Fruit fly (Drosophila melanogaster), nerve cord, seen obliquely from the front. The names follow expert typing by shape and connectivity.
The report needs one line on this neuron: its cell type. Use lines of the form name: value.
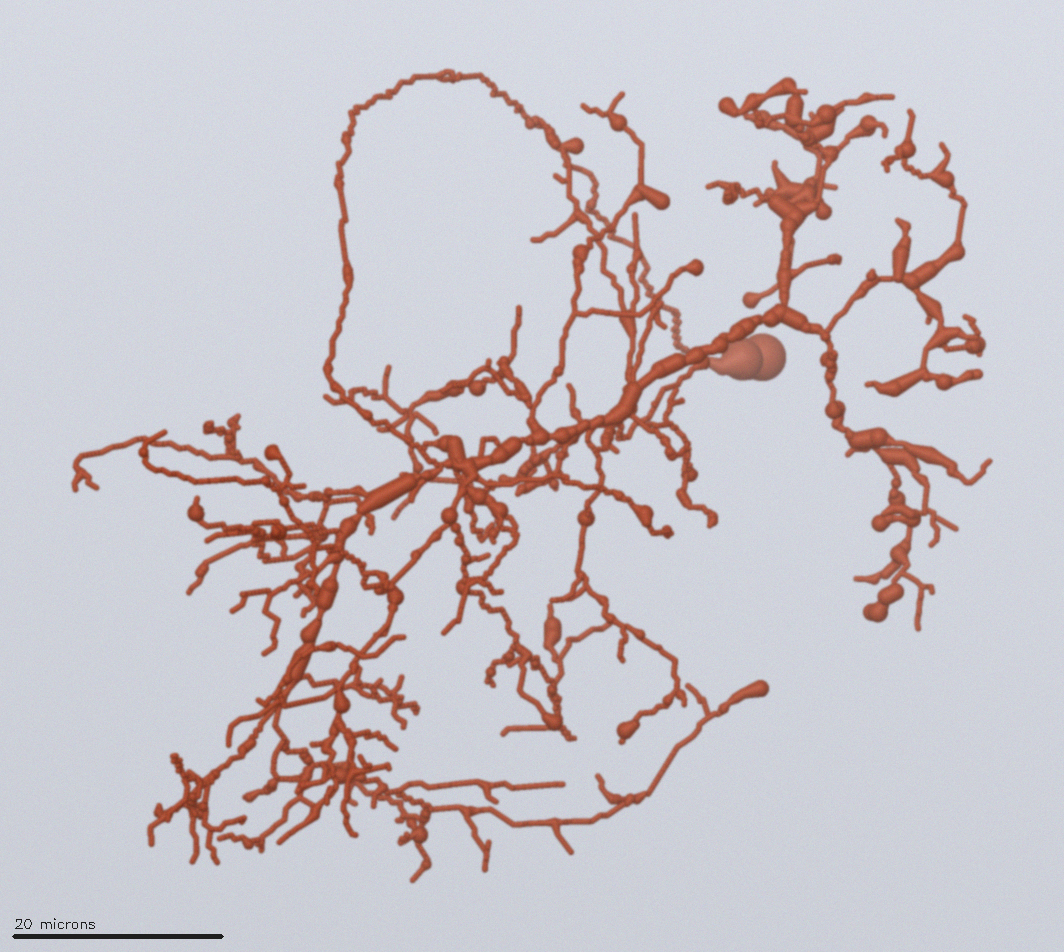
cell type: IN21A036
